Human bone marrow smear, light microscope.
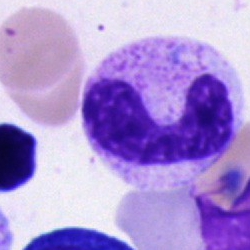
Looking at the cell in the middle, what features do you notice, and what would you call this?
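Looking first at the outline, I see that it is round and smooth. The nucleus is bent into a U shape, and its opening faces upward. Fine violet granules are scattered throughout the cytoplasm, and I find no vacuoles there. I make this a band neutrophil.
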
